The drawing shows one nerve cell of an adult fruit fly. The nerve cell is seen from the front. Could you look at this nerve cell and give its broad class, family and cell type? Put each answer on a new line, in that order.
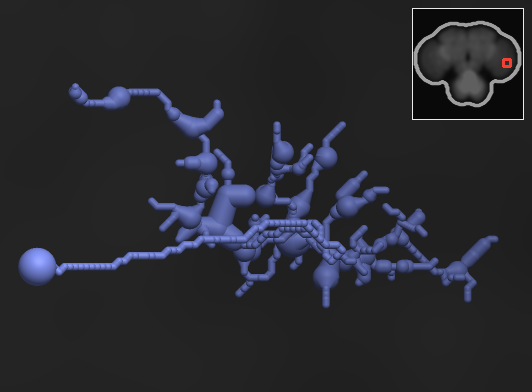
optic-lobe intrinsic neuron
Dm
Dm15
